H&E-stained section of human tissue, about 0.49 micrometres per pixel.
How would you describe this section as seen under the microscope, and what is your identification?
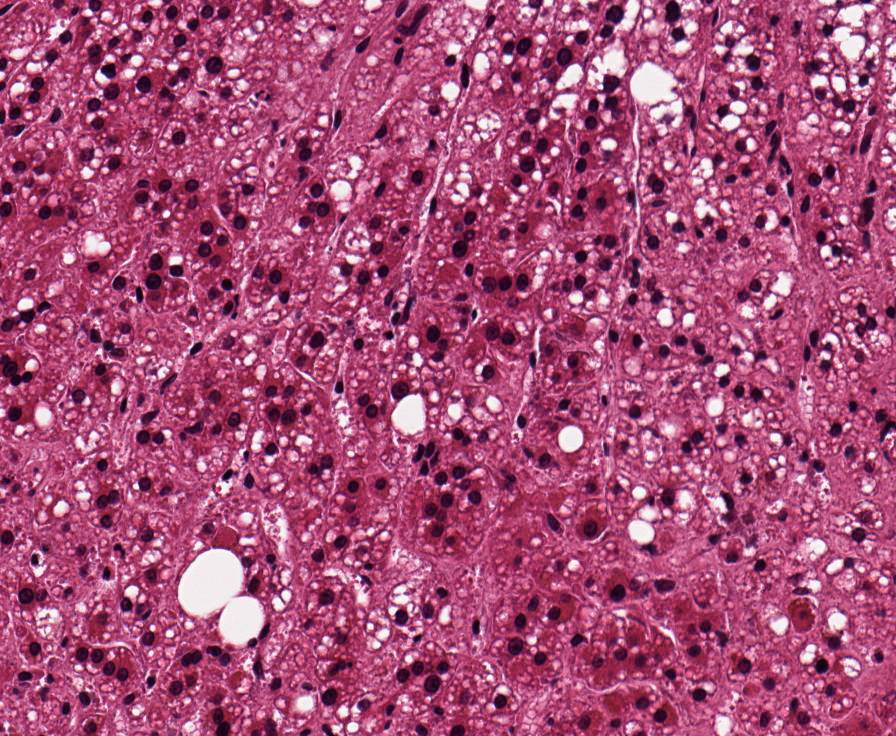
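Look first at the large cells: most carry many small clear round vacuoles in their cytoplasm. Between those vacuoles, the cytoplasm stains pink. Their nuclei are round and dark-staining. Now follow the slit-like spaces between the cords, where thin, elongated dark nuclei lie. This section is adrenal gland.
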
